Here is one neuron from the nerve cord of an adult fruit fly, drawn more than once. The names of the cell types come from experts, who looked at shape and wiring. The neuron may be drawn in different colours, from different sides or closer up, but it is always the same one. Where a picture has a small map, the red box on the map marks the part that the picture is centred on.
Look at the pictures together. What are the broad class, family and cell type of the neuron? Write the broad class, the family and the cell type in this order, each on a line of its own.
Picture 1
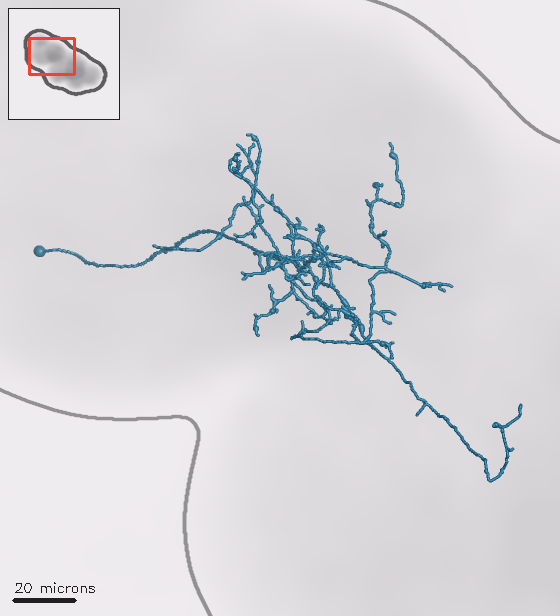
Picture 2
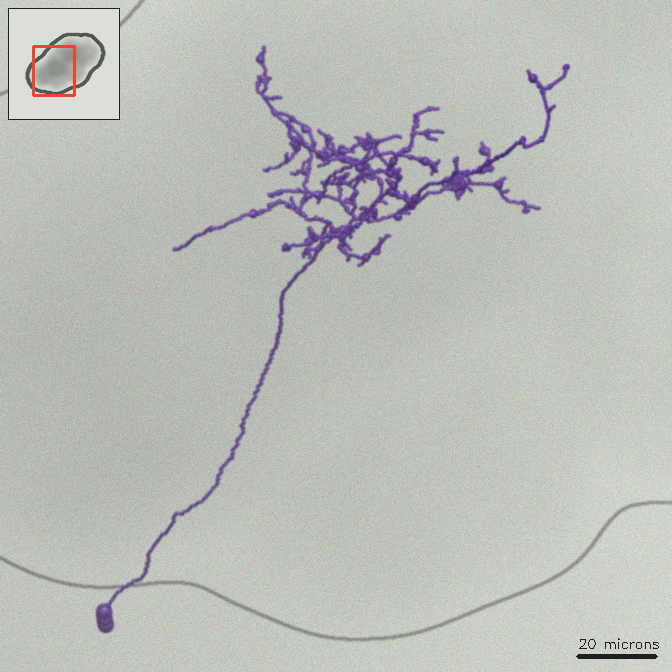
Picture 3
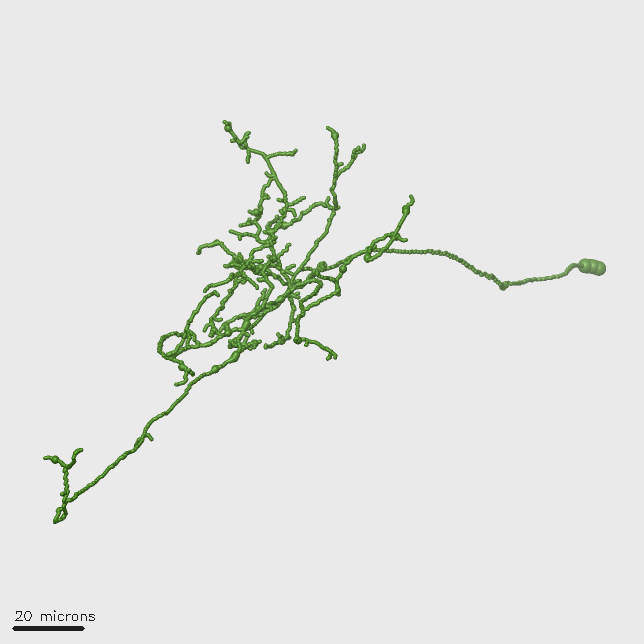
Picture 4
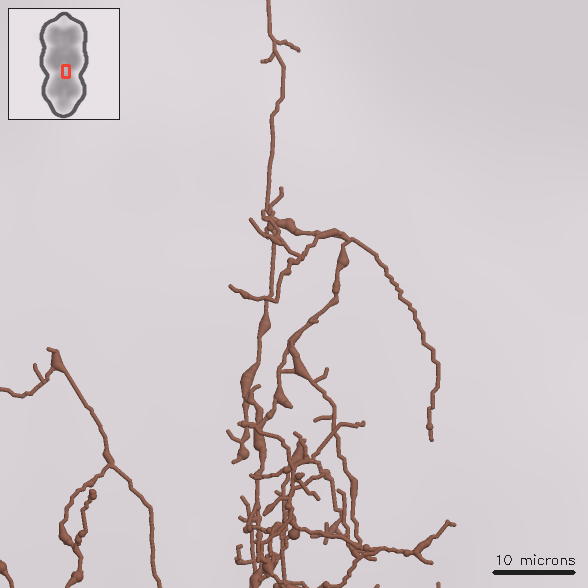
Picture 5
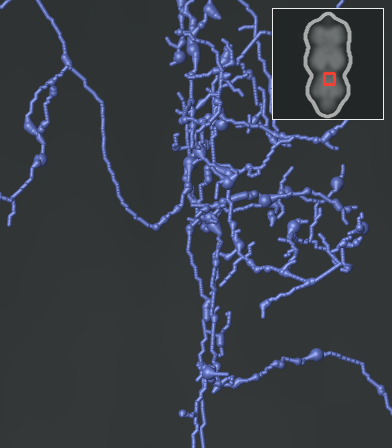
nerve-cord intrinsic neuron
hemilineage 05B
IN05B090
